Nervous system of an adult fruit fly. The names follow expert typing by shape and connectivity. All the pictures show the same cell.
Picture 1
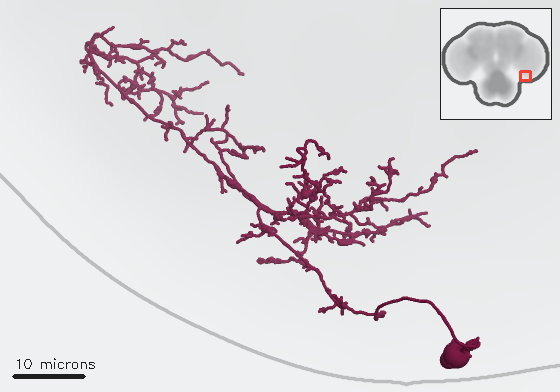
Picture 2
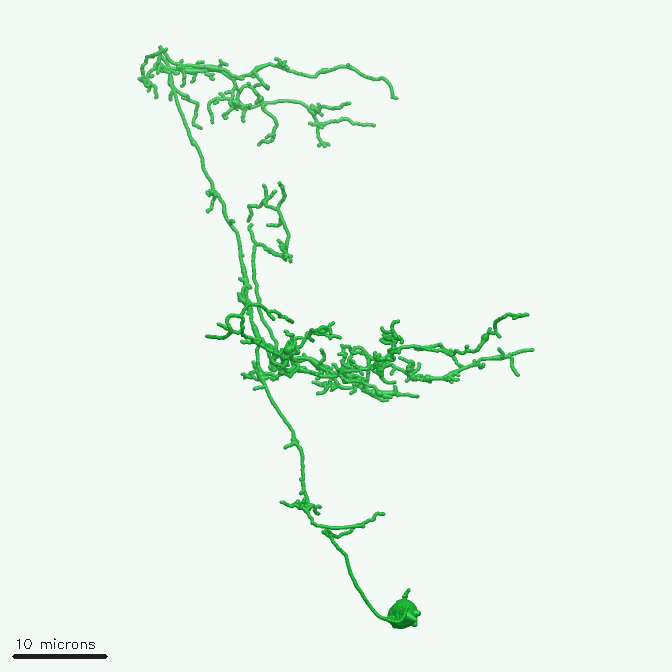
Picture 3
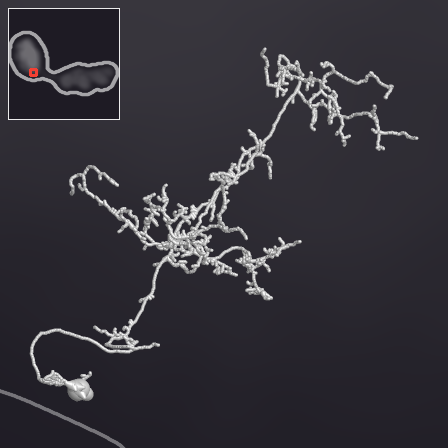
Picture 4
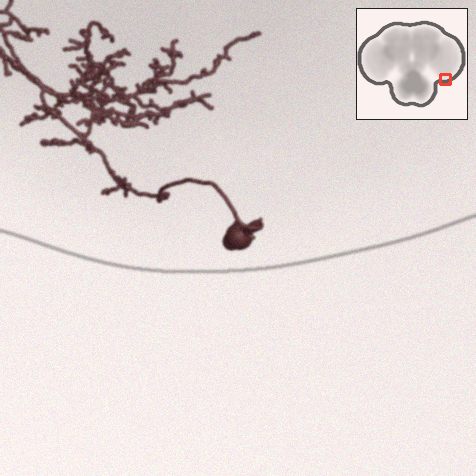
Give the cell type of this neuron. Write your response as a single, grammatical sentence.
As its cell type, this neuron has Mi10.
